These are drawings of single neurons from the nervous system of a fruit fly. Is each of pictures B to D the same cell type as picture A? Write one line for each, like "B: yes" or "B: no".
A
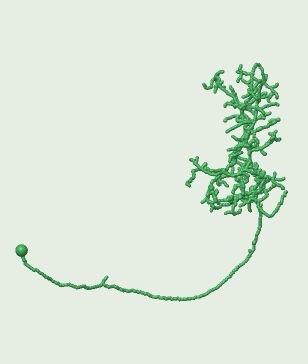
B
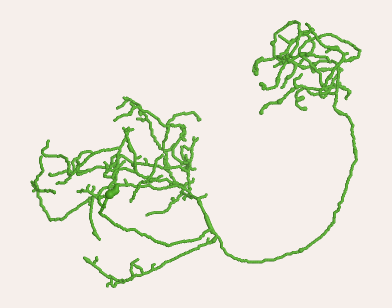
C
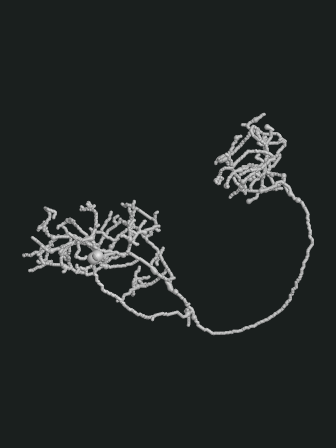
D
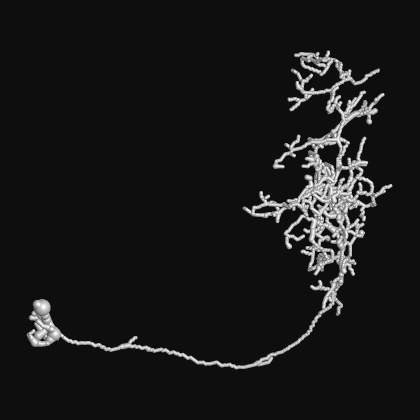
B: no
C: no
D: yes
